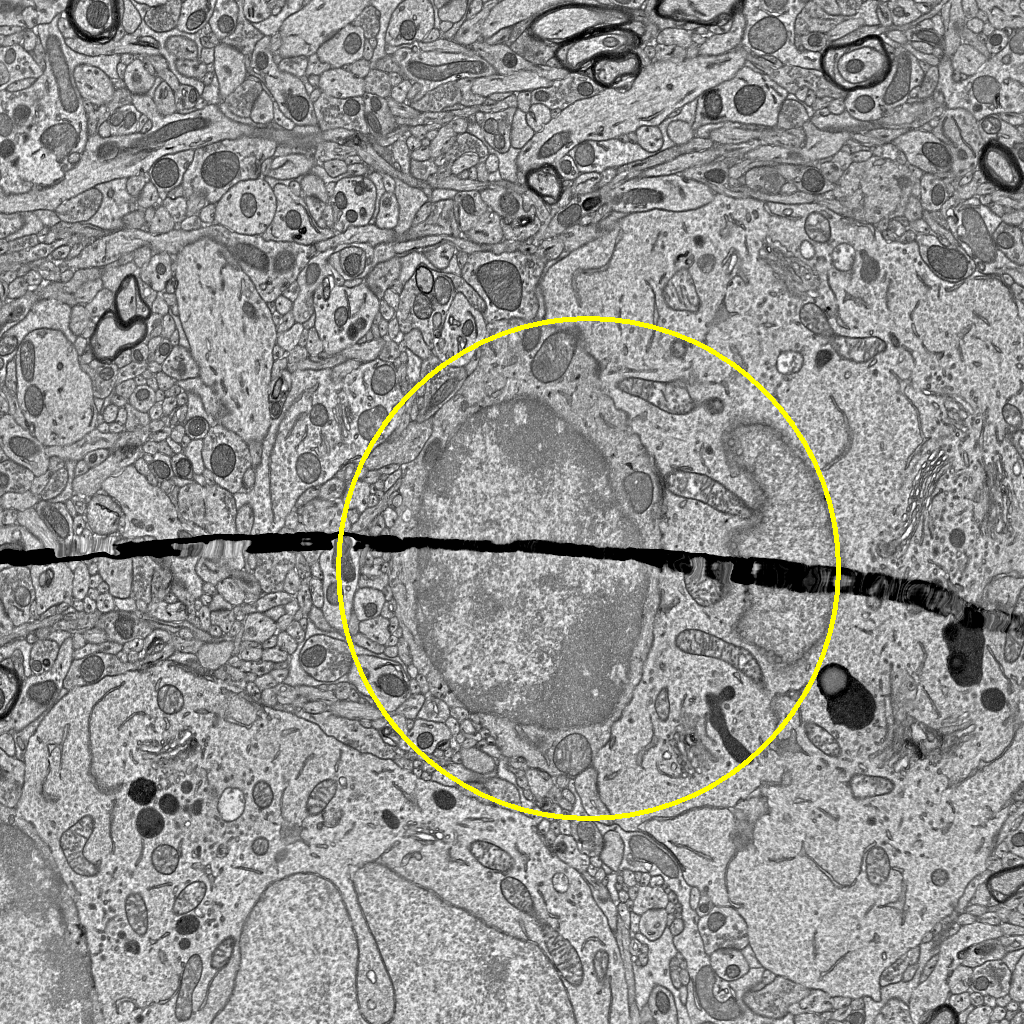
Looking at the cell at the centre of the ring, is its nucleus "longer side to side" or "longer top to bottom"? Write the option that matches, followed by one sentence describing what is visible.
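Longer top to bottom. The nucleus is a large oval, taller than it is wide, and shows whole within the ring.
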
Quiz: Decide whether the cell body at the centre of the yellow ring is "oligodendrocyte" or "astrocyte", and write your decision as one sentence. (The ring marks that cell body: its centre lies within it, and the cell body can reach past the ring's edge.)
The cell holding the ring's centre is an oligodendrocyte.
